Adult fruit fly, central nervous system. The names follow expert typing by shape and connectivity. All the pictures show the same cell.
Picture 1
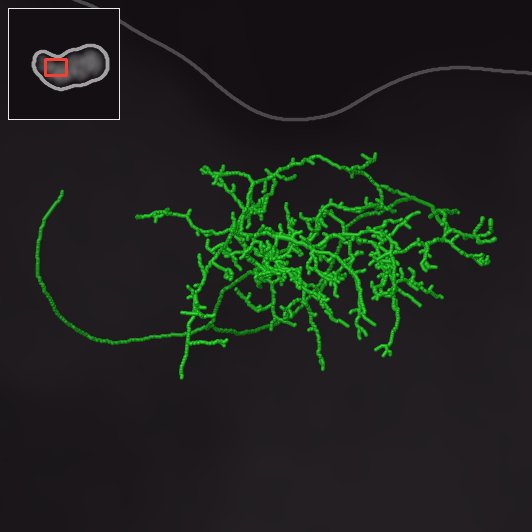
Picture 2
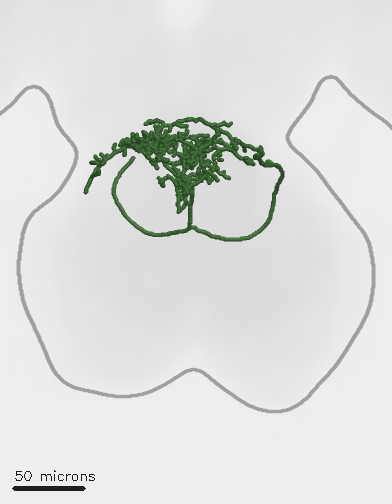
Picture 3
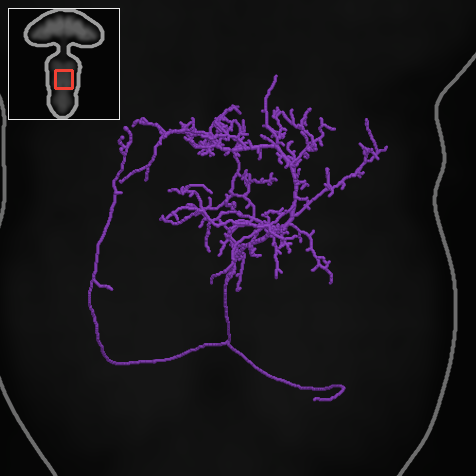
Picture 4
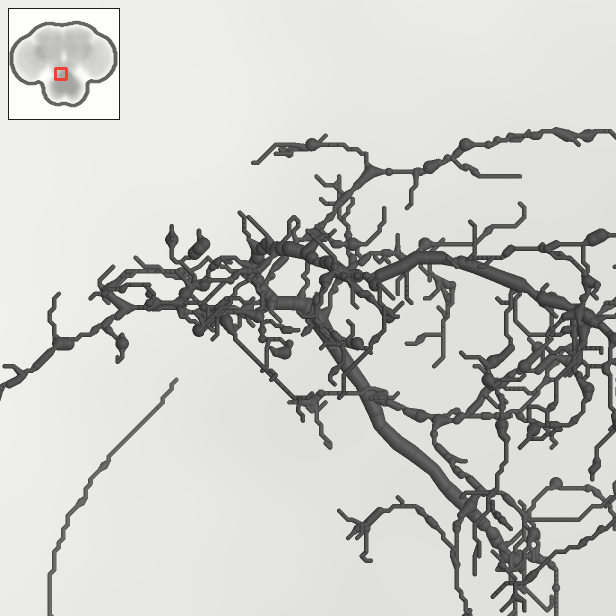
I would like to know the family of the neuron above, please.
hemilineage 19B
